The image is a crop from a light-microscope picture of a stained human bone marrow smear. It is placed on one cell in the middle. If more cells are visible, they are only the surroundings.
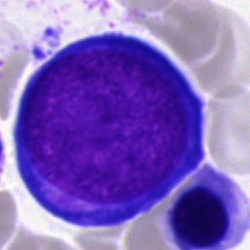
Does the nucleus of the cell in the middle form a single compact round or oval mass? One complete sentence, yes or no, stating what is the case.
Yes, there is one compact round or oval nucleus in this cell.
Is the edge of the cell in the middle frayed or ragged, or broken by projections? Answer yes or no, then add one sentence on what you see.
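No. The cell outline is round and smooth.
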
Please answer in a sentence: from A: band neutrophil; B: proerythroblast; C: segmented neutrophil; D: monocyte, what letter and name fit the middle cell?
The cell in the middle is a proerythroblast, and that makes option B correct.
